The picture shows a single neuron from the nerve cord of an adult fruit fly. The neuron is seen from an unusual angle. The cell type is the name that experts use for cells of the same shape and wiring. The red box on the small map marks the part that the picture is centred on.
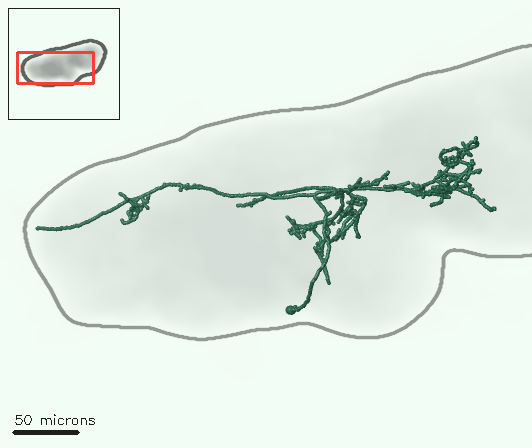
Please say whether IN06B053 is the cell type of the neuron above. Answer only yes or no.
no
